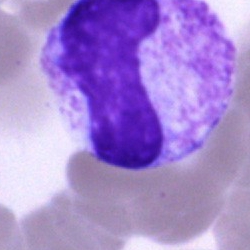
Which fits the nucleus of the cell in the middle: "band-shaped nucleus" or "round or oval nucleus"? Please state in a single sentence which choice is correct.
A nucleus drawn out into a curved band, without separate lobes, is seen in this cell.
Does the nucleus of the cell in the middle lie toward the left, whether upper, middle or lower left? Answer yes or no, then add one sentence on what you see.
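Yes. The nucleus lies along the left side of the cell, leaving most of the cytoplasm on the right.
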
